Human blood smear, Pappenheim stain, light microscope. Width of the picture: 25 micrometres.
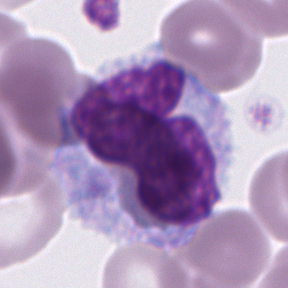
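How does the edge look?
Irregular, I'd say, with a finely frayed, ruffled border.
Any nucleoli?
None that I can see.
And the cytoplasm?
Pale greyish-blue, with only fine, faint granules.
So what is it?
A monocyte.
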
